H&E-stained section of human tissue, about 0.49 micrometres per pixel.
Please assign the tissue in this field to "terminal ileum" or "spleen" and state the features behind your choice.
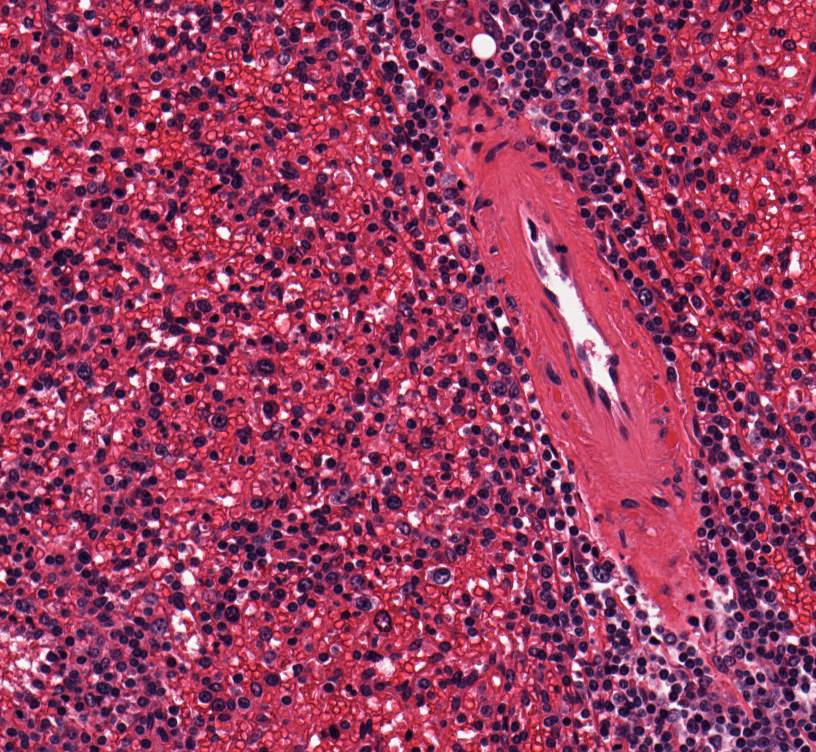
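Spleen is my answer. One thick-walled small artery runs obliquely from upper centre-right toward lower right; its pink, homogeneous wall has elongated spindle-shaped nuclei aligned along it. Small lymphocytes with round dark nuclei crowd around it, packed more tightly than elsewhere. Looking left, scattered larger cells have paler, rounder nuclei than the lymphocytes.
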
